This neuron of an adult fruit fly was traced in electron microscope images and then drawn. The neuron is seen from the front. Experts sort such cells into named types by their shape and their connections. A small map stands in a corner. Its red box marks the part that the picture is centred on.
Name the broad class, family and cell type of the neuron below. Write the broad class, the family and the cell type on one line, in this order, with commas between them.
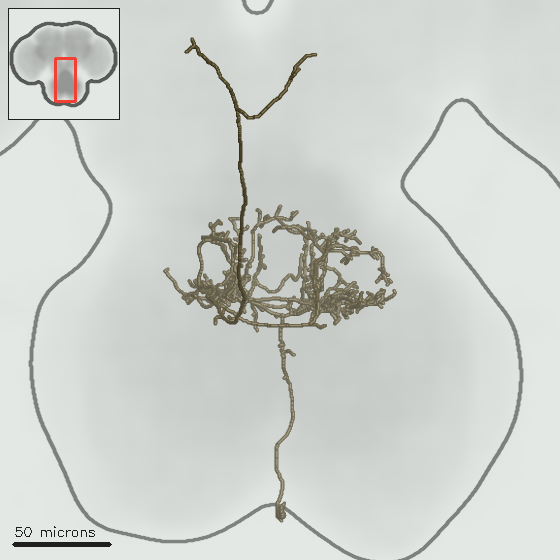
ascending neuron, hemilineage 06B, AN06B042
